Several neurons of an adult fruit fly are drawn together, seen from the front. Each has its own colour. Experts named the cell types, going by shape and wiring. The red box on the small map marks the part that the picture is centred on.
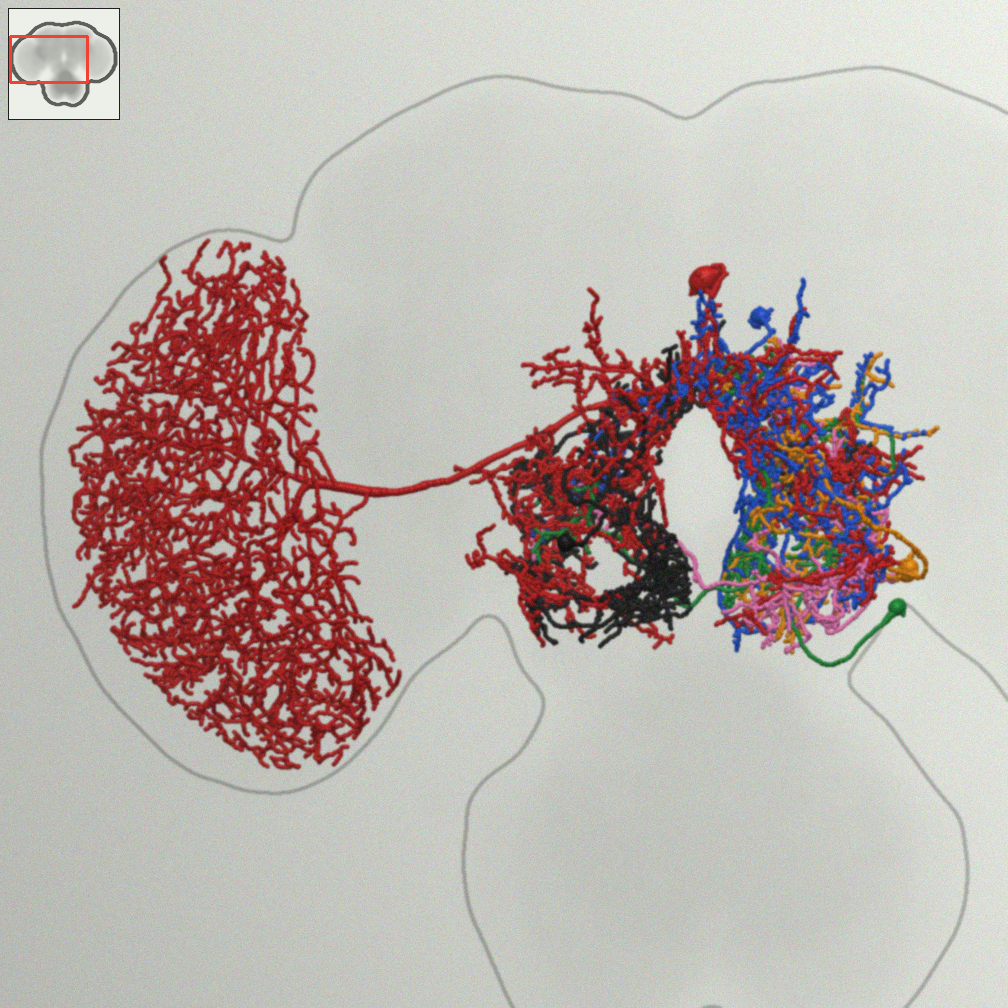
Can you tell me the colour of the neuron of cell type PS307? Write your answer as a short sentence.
The colour is blue.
